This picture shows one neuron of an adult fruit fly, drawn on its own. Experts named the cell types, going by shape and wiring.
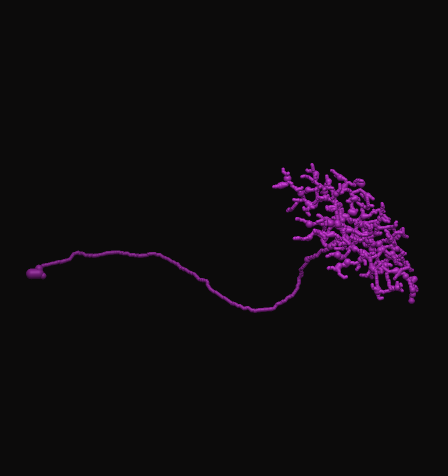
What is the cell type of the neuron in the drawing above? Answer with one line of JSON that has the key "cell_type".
{"cell_type": "Li25"}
